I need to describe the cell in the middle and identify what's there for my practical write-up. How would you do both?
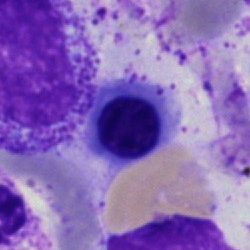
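First, the outline: smooth and rounded. The chromatin looks dense, a dark purple. And the pale blue cytoplasm, yes, runs as a rim all the way around the nucleus. Right, it's an erythroblast.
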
